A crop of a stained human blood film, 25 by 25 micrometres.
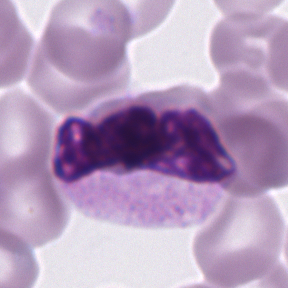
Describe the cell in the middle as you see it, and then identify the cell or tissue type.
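Measuring about 16 by 12 micrometres, the cell has its nucleus lying toward the top and filling about 50% of the cell's area. The chromatin is dark purple and coarsely clumped, and no nucleoli are visible in the nucleus. The cytoplasm is pale pinkish-lilac and sprinkled with fine, dust-like lilac granules. Identification: segmented neutrophil.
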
